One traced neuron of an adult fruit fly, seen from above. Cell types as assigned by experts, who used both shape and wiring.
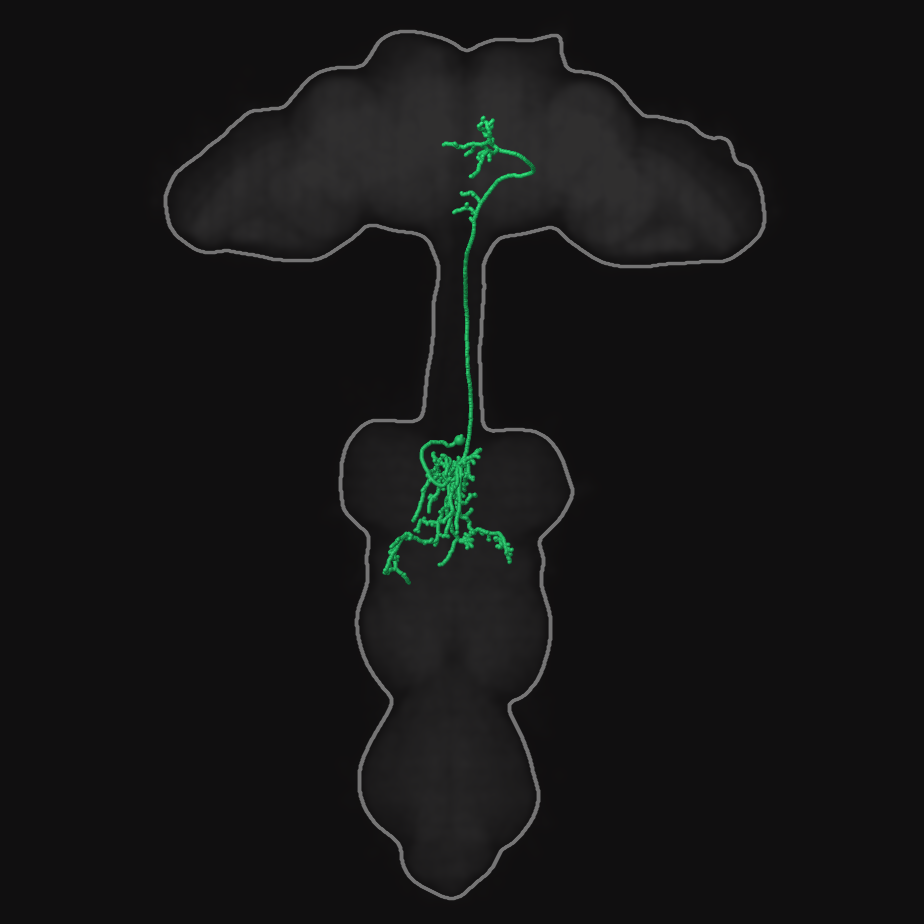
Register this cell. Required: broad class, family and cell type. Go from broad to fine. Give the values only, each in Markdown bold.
**ascending neuron**, **hemilineage 08B**, **AN08B066**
